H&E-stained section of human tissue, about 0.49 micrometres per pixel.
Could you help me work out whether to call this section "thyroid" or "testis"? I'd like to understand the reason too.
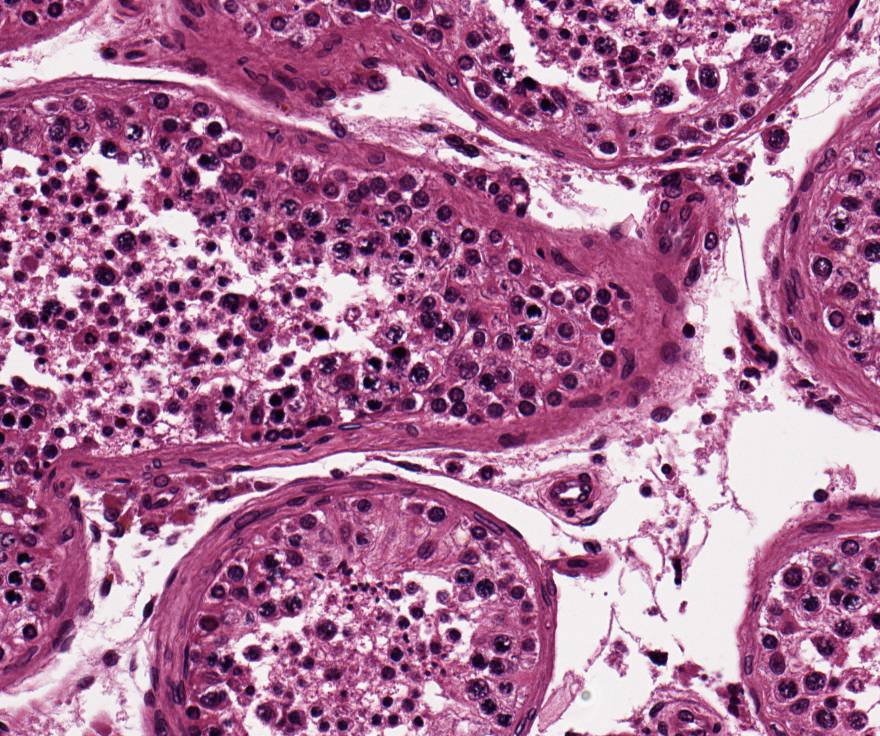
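It's testis. Each tubule here is lined by a stratified epithelium many cells thick.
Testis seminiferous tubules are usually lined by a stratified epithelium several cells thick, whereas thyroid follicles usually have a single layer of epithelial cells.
The field is filled with cross and oblique sections of tubules, with one long tubule crossing the upper middle and rounded ones around it. A pink layered wall with flattened, spindle-shaped nuclei bounds each tubule, and many cells within the epithelium have large round nuclei with coarse, dark, clumped chromatin.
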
